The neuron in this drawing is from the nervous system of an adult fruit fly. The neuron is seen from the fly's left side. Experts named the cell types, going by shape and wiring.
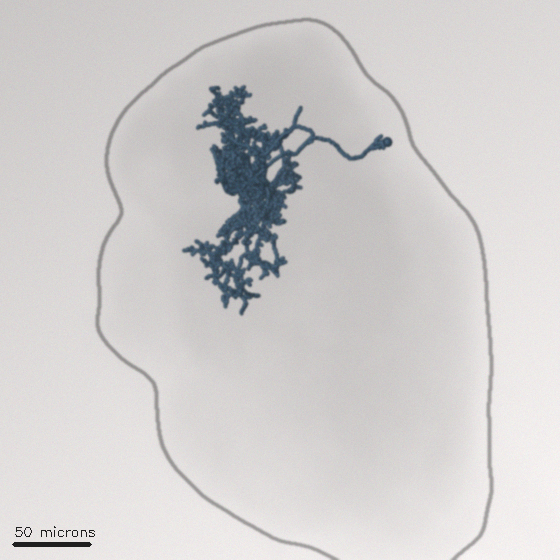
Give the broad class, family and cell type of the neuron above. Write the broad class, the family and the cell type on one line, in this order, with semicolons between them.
central-brain intrinsic neuron; hemilineage DM6_dorso_lateral; AVLP757m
